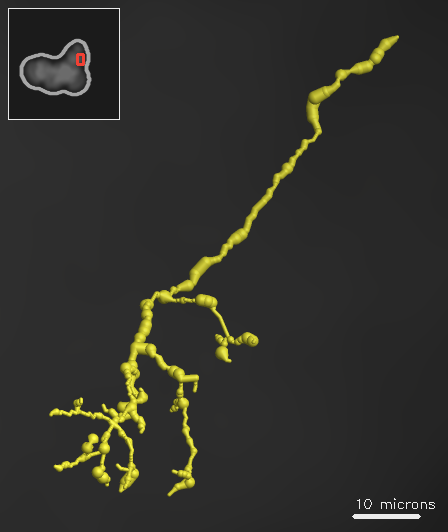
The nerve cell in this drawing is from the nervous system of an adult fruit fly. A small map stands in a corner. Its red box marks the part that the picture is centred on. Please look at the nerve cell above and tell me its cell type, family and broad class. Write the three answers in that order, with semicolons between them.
SNta29; class mechanosensory tactile; sensory neuron entering the nerve cord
